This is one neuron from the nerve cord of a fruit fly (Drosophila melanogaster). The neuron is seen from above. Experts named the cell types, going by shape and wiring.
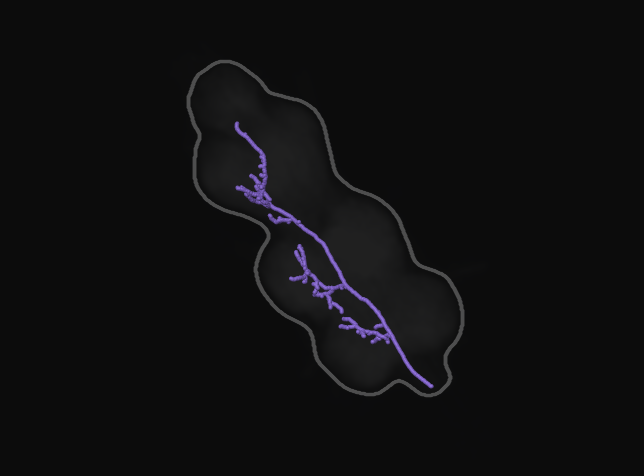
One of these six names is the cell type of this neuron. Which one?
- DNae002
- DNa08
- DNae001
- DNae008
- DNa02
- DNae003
DNae008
